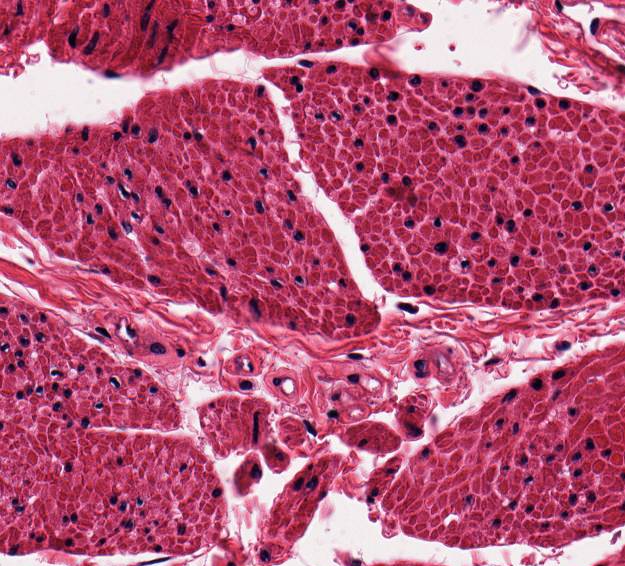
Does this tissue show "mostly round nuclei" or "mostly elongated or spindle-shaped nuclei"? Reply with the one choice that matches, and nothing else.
Mostly round nuclei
